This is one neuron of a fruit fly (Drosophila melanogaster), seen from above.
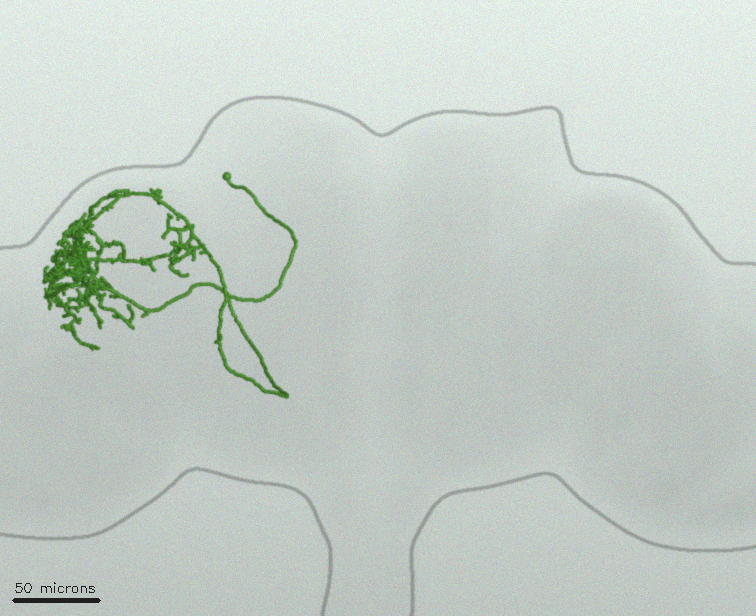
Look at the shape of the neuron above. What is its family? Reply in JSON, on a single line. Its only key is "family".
{"family": "hemilineage LALv1_ventral"}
